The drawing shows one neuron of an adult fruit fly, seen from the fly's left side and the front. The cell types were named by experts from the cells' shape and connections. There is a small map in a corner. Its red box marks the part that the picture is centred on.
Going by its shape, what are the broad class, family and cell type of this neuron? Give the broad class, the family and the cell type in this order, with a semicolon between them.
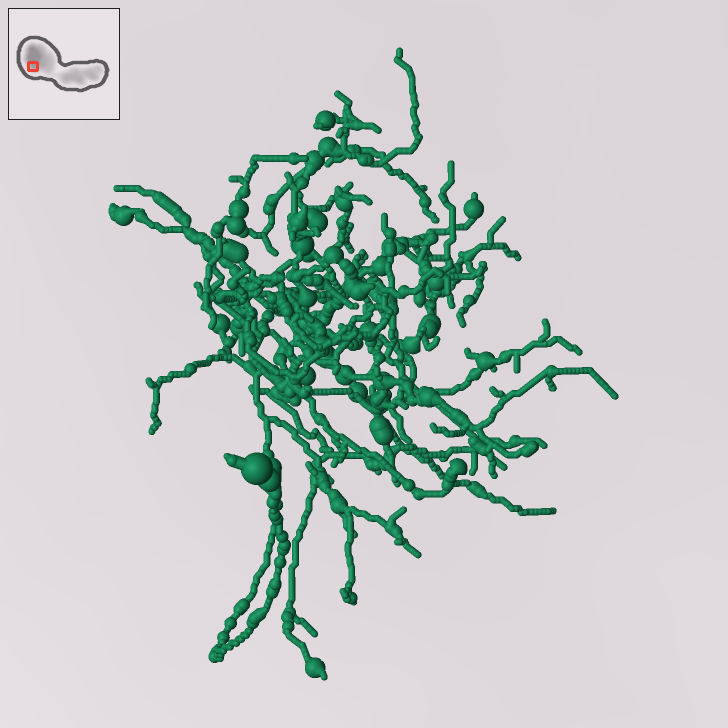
central-brain intrinsic neuron; hemilineage TRdm; GNG256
